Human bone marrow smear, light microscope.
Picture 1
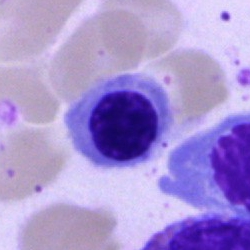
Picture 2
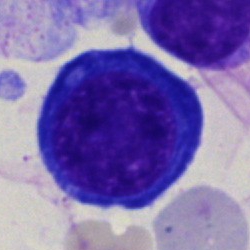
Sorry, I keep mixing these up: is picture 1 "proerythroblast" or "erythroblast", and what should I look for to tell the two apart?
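Picture 1 is the erythroblast; picture 2 is the proerythroblast. Cytoplasm colour comes first: pale blue in the erythroblast, deep and intensely blue in the proerythroblast.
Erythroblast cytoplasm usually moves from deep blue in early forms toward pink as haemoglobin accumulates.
Chromatin comes next: in the proerythroblast it is finely granular and dark purple.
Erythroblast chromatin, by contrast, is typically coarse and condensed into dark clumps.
Then the nucleus and its rim: in the erythroblast the nucleus takes up more than half the cell, and the rim of cytoplasm is broader on the left than on the right. The outline of the proerythroblast is round and smooth. Two checks come out the same in both: no granules and no vacuoles are visible in the cytoplasm. Last, surroundings: another darkly stained nucleated cell lies just past the proerythroblast's upper right edge, not touching it.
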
